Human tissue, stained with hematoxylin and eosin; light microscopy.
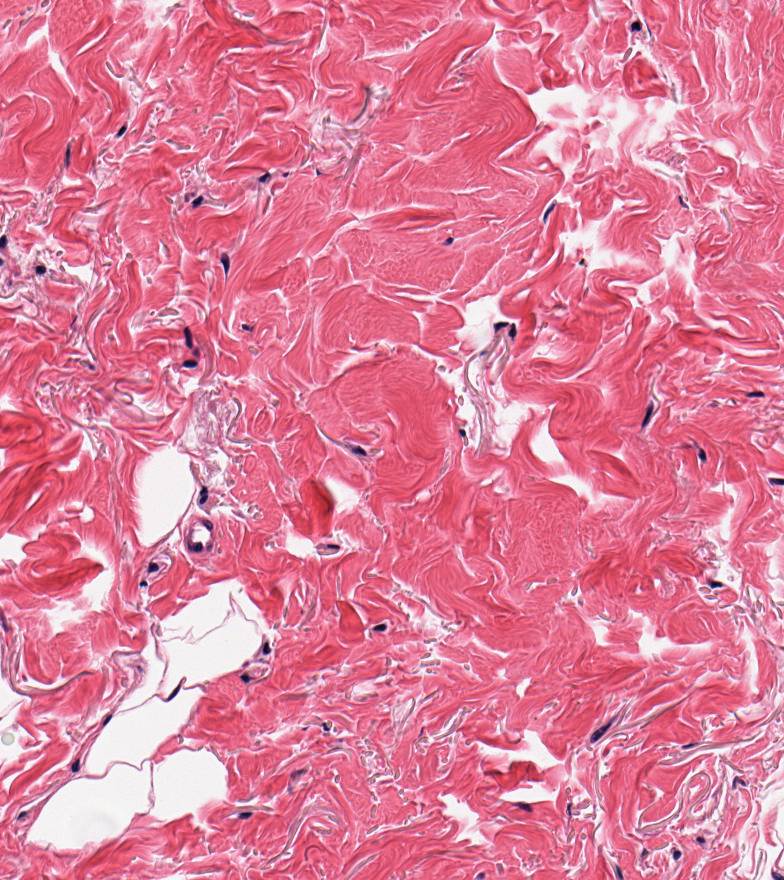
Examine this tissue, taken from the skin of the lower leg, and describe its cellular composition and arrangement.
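Thick, wavy, deeply eosinophilic collagen bundles fill almost the whole field, running in many different directions. Nuclei are sparse, small, dark and elongated; each lies singly in the narrow gaps between bundles. A few small vessels with narrow lumina lie in the left half of the field, near its middle. No epithelium is present anywhere in the field.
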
